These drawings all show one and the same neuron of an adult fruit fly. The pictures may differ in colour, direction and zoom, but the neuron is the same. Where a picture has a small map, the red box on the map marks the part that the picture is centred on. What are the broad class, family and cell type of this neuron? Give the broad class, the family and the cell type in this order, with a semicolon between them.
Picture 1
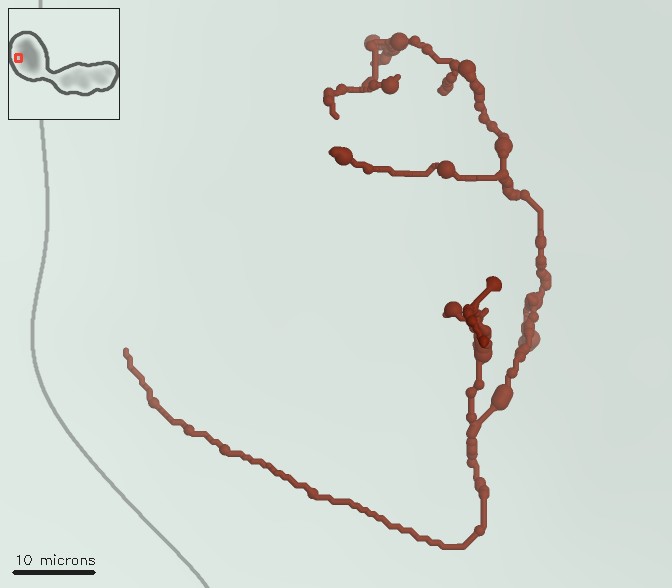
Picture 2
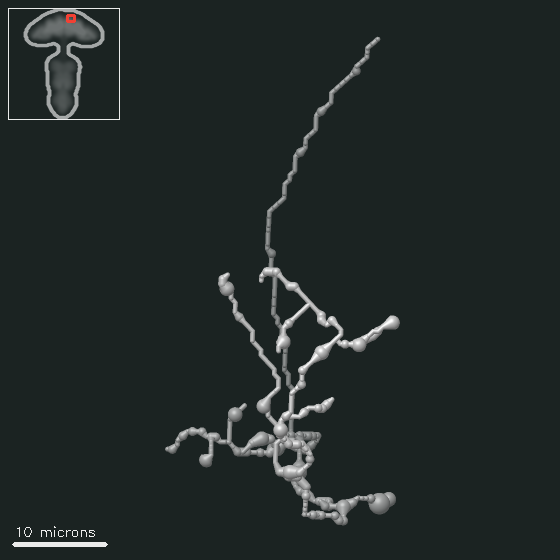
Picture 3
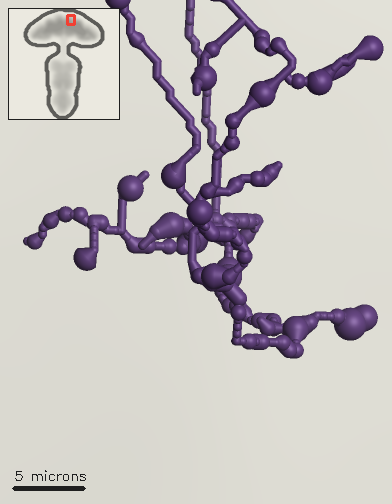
sensory neuron entering the brain; class hygrosensory; HRN_VP1d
